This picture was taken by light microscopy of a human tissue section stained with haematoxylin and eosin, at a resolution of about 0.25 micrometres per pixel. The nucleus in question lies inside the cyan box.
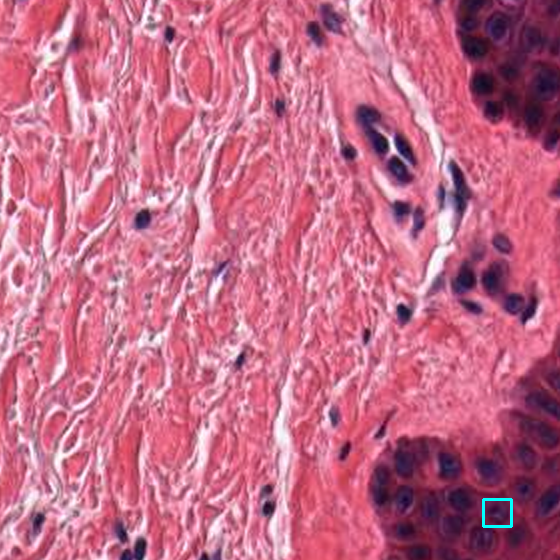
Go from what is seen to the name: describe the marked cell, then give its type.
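The nucleus is round to oval, sits roughly in the middle of the cell, and is about the same size as the nuclei of the cells around it. The nucleus stains a dark purple, similar in darkness to its neighbours. The marked nucleus belongs to a keratinocyte.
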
